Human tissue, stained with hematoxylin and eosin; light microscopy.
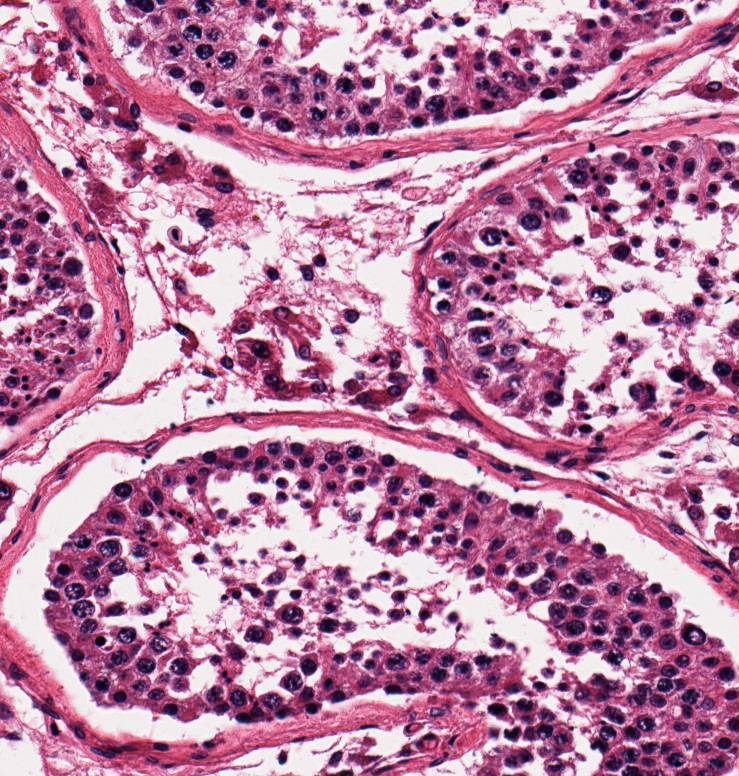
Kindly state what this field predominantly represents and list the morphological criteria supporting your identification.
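Here you see the seminiferous tubule as four rounded profiles around central interstitial tissue. Its lining is a stratified epithelium several cells deep, running from the wall toward the lumen, and many cells have large round nuclei with coarse dark chromatin.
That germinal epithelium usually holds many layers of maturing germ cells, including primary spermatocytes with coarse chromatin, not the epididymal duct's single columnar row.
A thick pink fibrous wall with flattened, elongated nuclei bounds each one.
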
